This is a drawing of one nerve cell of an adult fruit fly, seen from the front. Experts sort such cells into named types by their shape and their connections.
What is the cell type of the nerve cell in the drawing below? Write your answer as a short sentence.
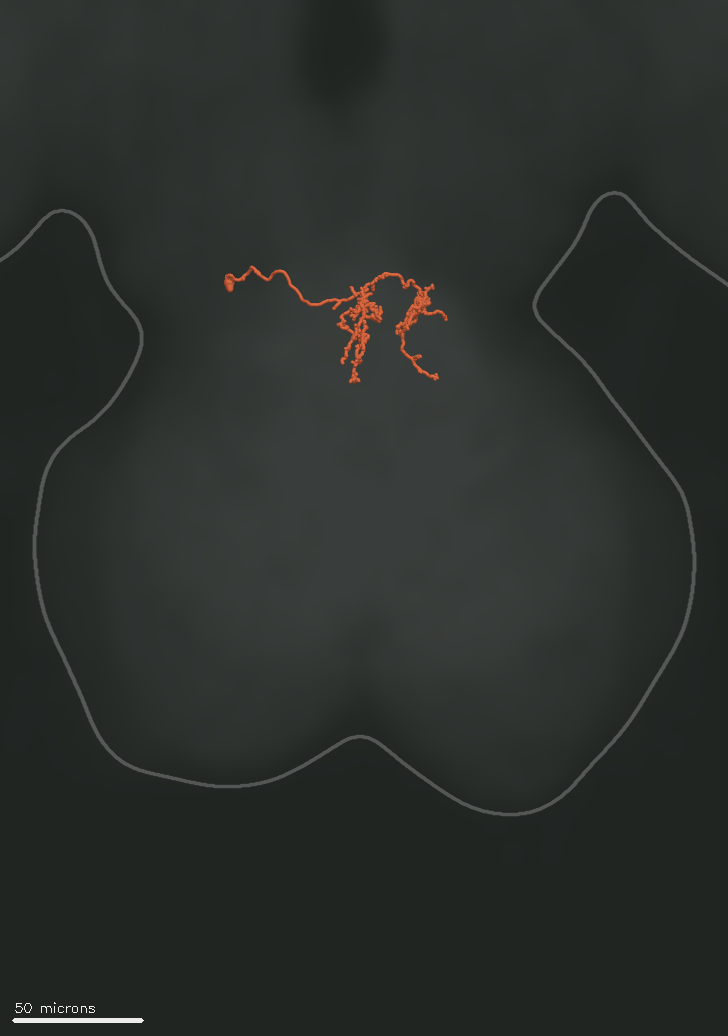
The cell type is IN06A139.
